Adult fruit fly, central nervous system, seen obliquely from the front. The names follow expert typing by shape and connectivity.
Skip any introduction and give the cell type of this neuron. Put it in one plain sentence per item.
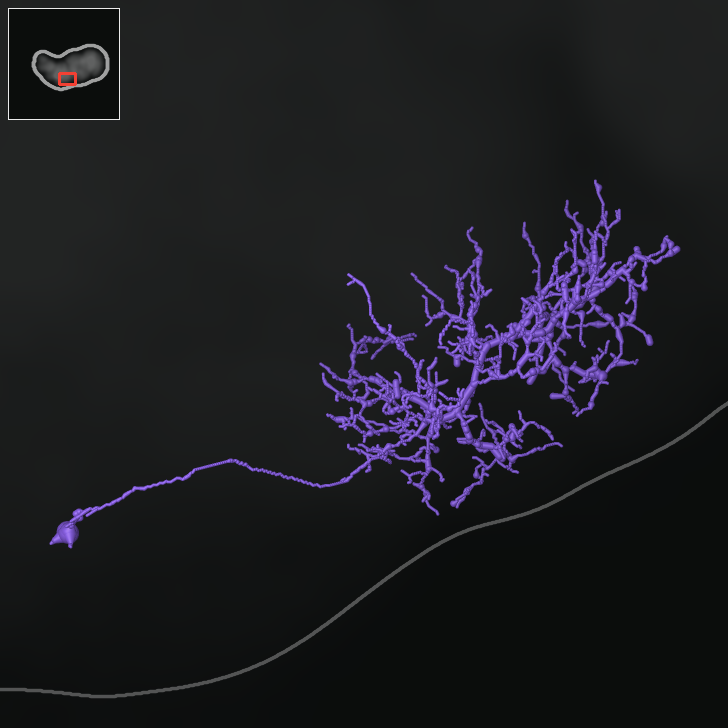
The cell type is IN13B018.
